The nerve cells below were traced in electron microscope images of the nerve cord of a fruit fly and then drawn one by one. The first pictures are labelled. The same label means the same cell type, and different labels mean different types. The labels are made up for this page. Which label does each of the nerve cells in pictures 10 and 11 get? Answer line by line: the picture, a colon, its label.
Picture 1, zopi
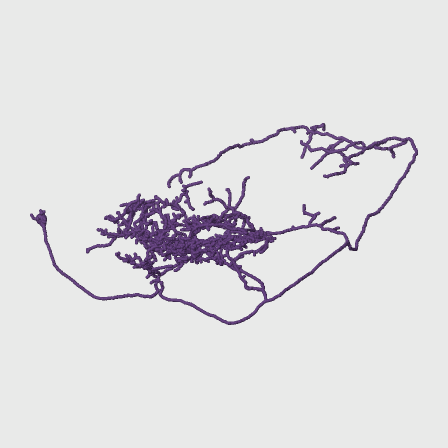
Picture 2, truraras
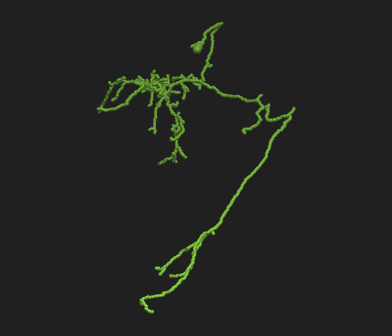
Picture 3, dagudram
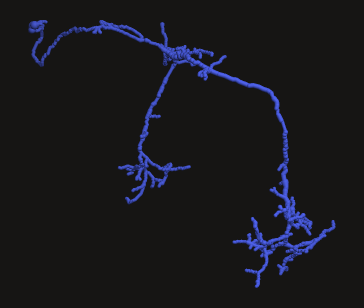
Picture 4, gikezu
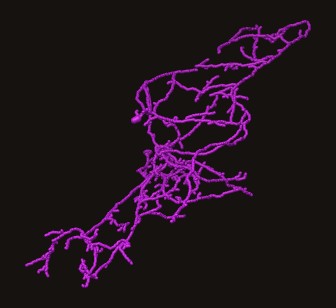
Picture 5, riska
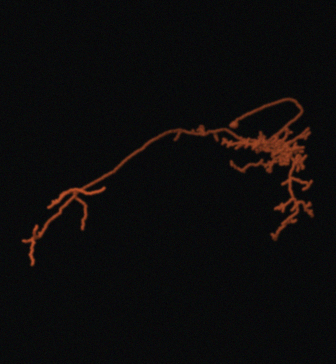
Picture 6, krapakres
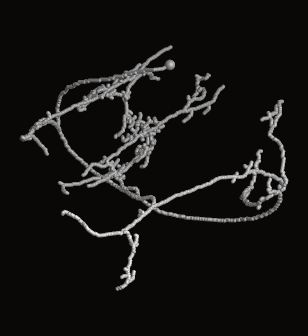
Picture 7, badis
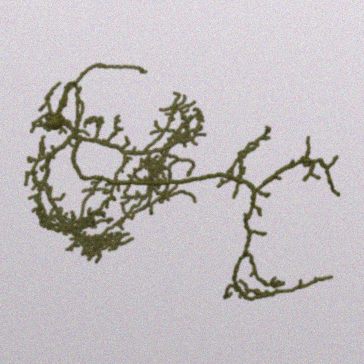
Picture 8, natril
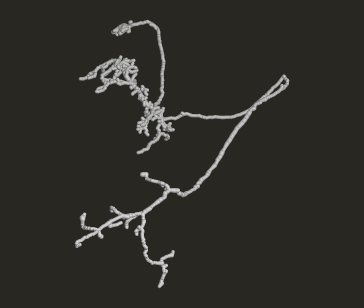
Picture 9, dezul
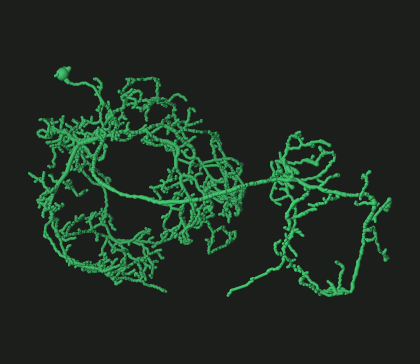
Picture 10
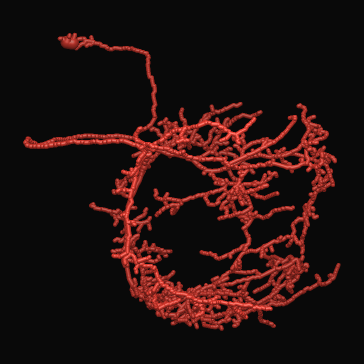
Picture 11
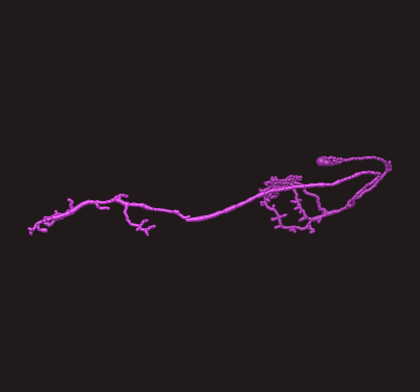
10: badis
11: natril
